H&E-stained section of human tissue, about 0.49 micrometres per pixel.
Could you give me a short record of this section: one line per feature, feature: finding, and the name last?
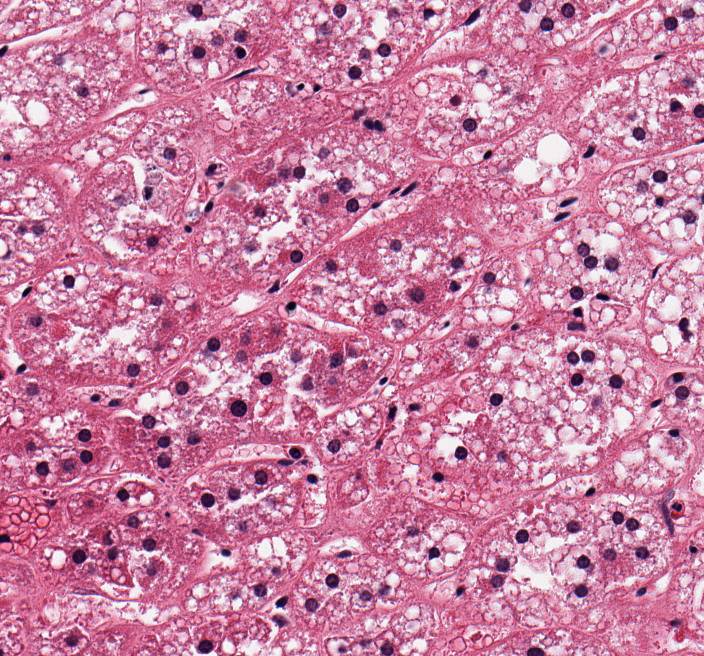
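Cells: large, polygonal, abundant cytoplasm
Cytoplasm: many small clear vacuoles, foamy
Septa: delicate pink strands between nests
Septal nuclei: flattened, elongated, dark
Lumens: none; no tubules formed
Name: adrenal gland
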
